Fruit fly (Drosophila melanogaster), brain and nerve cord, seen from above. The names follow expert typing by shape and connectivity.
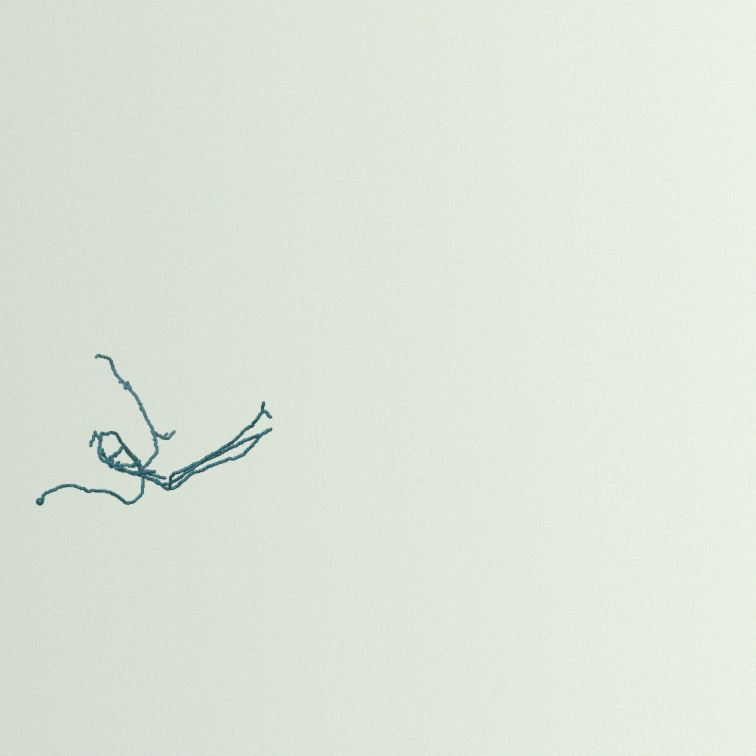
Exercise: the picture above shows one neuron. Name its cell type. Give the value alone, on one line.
PLP160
